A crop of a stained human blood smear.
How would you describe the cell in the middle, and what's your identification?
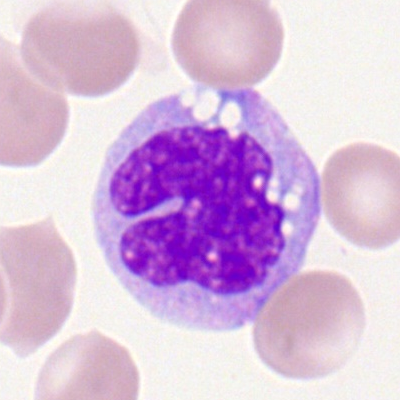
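The cell has a roughly round, smooth outline. A deep notch cuts into the nucleus from its left side. The chromatin is coarsely mottled rather than smooth. Clear round vacuoles cluster in the cytoplasm at the top of the cell. This cell is a monocyte.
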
